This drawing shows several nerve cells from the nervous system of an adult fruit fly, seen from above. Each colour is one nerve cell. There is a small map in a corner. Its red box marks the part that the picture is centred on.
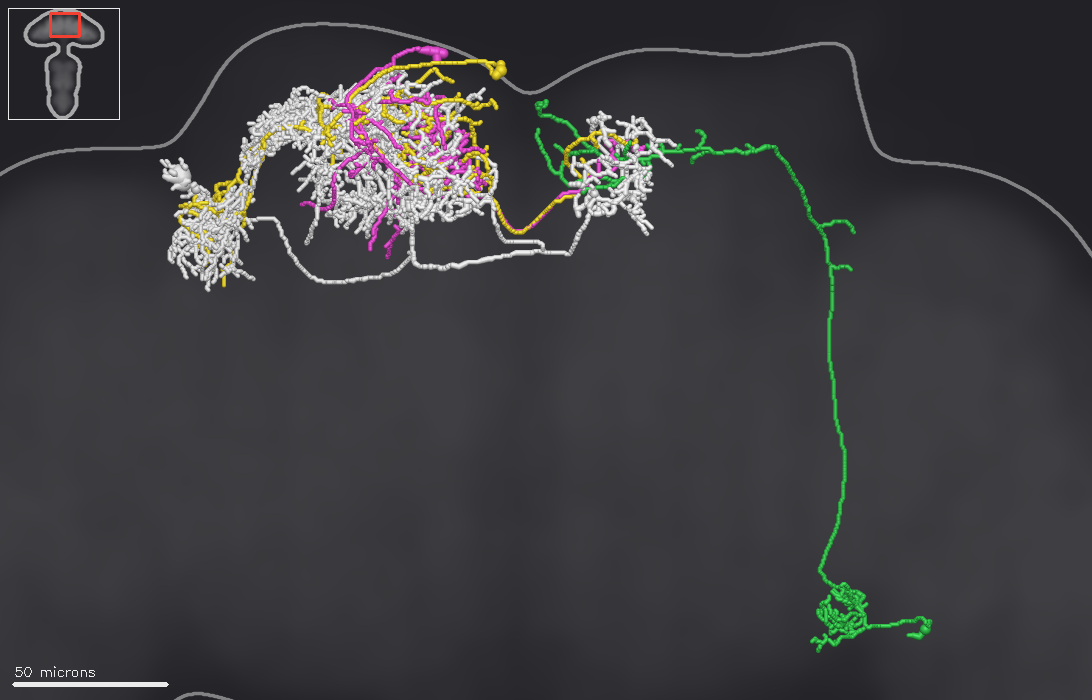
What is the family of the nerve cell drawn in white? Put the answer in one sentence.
The family is MBON.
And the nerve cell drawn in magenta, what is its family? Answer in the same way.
The family is class DAN.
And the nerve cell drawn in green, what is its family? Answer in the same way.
The family is class Kenyon Cell.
